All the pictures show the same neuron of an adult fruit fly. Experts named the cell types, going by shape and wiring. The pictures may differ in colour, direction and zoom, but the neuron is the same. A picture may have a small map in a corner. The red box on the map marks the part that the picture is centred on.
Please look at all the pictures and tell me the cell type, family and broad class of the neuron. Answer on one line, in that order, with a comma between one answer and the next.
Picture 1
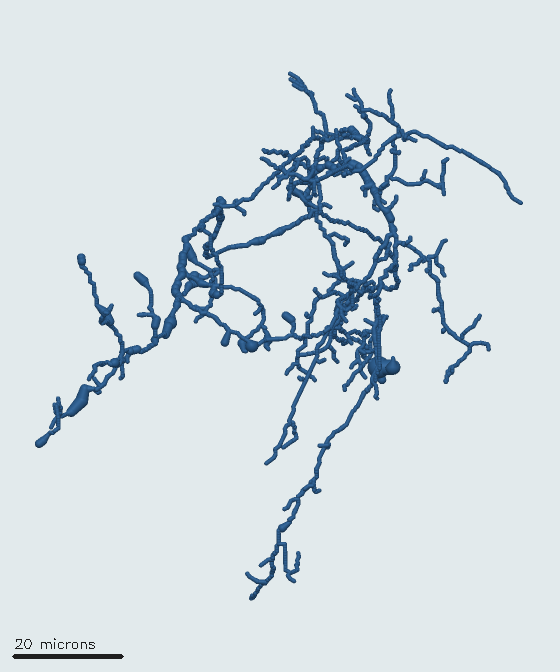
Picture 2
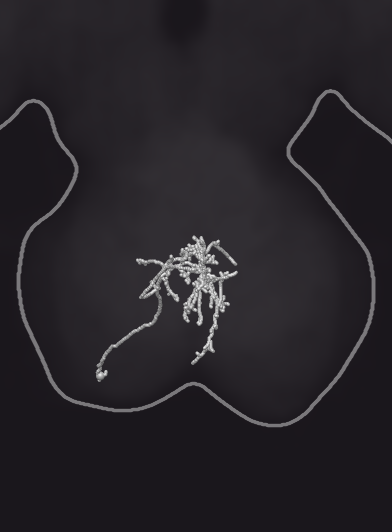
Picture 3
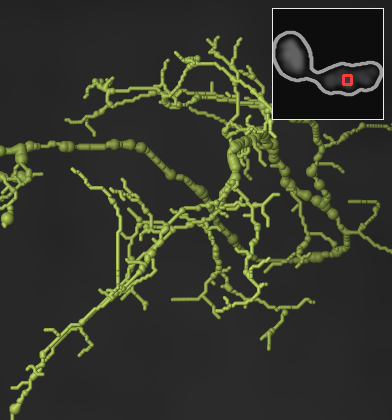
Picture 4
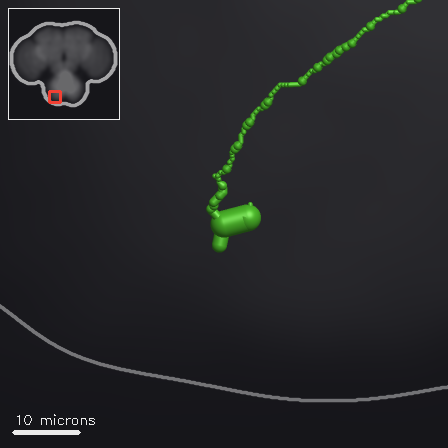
IN21A034, hemilineage 21A, nerve-cord intrinsic neuron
